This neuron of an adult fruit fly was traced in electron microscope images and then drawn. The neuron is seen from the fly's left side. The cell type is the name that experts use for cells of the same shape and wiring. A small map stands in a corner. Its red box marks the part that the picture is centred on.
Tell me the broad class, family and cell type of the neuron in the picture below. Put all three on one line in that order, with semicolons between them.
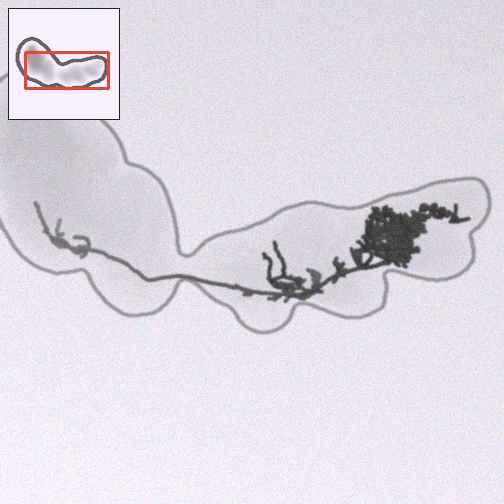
ascending neuron; hemilineage 05B; AN05B015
